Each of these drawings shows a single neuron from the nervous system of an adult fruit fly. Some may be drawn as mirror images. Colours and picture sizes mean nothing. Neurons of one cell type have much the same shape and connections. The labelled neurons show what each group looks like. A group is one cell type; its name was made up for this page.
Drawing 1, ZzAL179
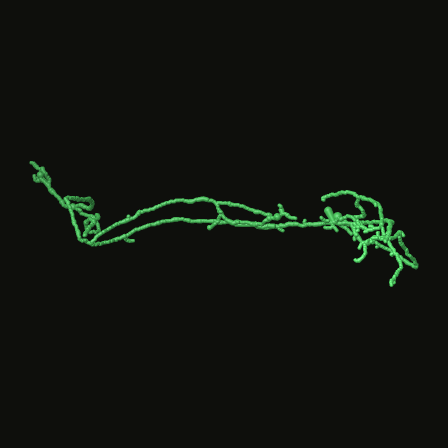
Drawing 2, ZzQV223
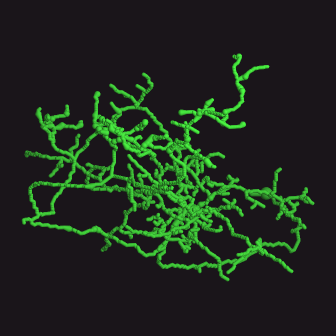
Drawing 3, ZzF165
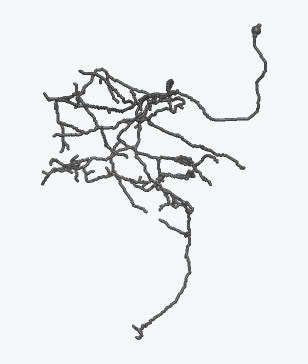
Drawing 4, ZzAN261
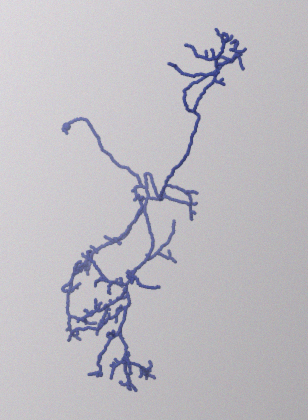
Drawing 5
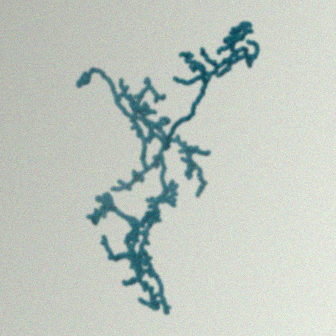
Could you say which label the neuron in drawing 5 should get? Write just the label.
ZzAN261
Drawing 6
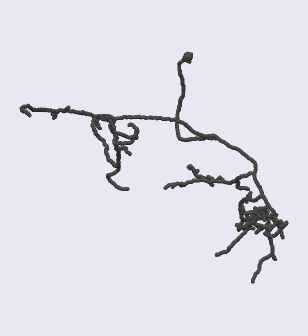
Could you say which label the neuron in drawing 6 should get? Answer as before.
ZzF165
